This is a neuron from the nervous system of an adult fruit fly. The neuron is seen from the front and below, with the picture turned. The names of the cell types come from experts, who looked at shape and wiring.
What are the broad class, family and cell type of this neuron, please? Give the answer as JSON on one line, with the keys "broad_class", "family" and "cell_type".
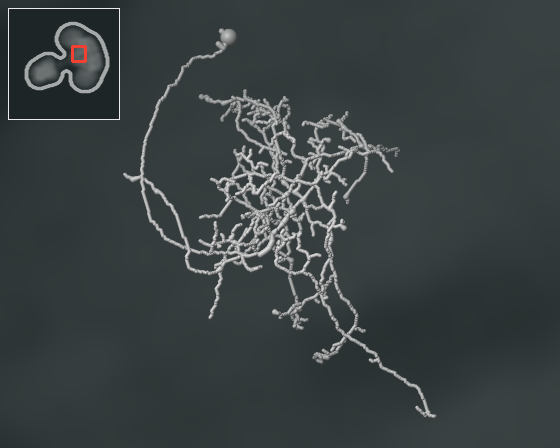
{"broad_class": "central-brain intrinsic neuron", "family": "hemilineage MD_SA1", "cell_type": "GNG623"}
